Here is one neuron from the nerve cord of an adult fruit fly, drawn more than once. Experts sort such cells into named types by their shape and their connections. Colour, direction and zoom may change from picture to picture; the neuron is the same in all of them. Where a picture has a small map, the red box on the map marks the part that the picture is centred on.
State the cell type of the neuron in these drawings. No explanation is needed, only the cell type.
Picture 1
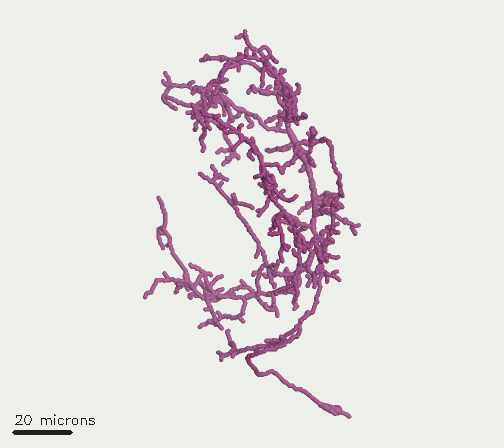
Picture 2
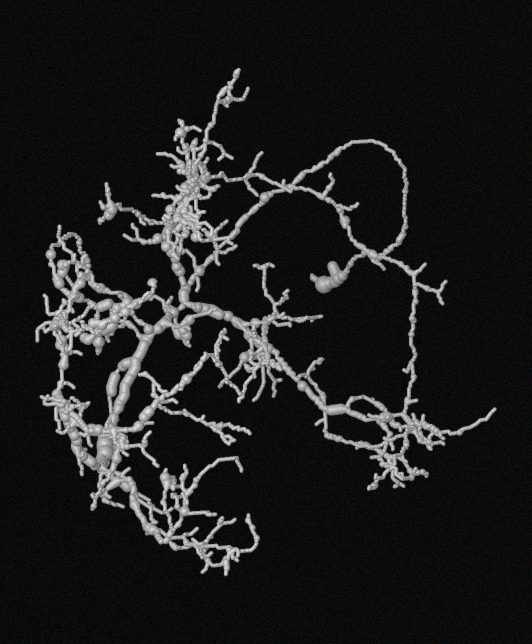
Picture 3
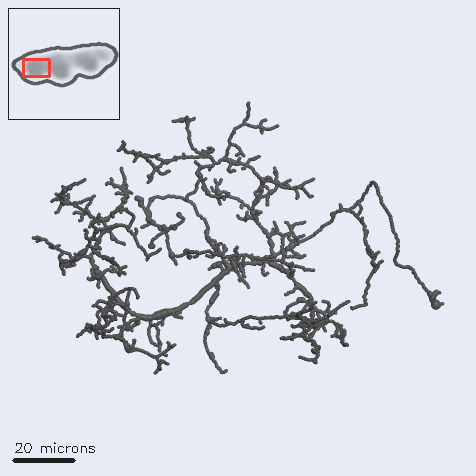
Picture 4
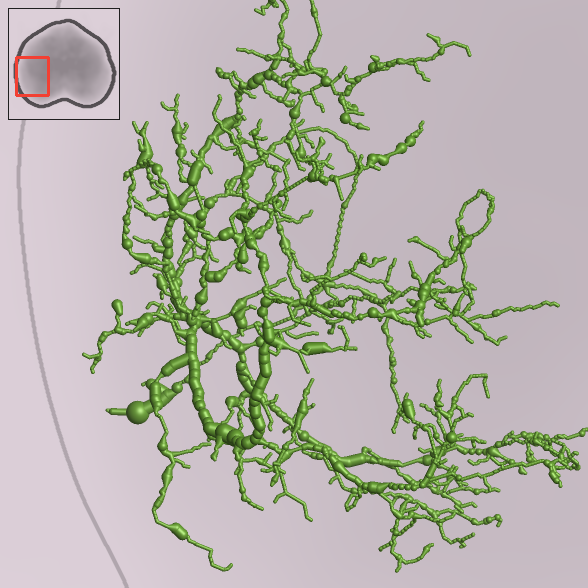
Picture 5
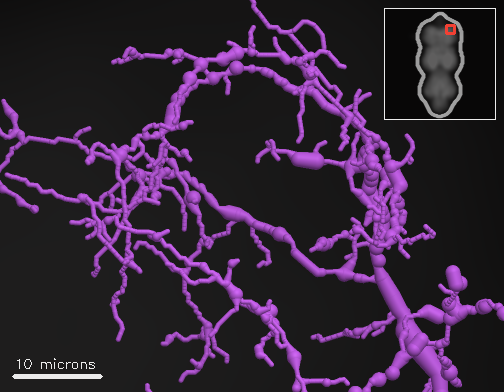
IN03A046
